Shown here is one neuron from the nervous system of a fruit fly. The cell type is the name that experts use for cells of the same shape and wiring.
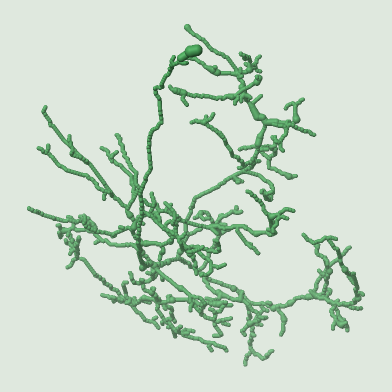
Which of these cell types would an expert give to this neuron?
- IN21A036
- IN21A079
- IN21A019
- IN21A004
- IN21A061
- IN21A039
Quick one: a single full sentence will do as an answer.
With respect to cell type, this neuron is IN21A061.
